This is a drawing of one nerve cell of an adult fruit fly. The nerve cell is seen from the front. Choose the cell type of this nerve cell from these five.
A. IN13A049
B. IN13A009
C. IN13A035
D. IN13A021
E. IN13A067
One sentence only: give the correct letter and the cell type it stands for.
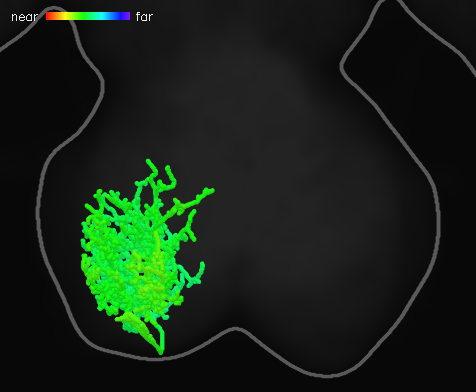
The nerve cell is of the IN13A009 cell type, which is option B.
